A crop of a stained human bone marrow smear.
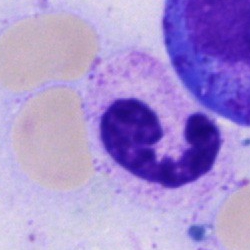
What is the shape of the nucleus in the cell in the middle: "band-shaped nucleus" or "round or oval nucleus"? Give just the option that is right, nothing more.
Band-shaped nucleus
